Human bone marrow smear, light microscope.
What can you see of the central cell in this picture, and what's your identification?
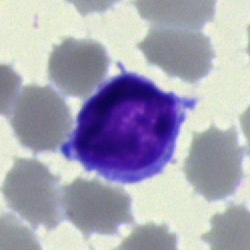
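Seen here is a roughly oval outline with a slightly uneven edge. The chromatin is dark and dense, apart from a paler mottled patch near the centre. No granules are visible in the cytoplasm. Small blunt cytoplasmic projections stick out at the upper right and lower left. This cell is a lymphocyte.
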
